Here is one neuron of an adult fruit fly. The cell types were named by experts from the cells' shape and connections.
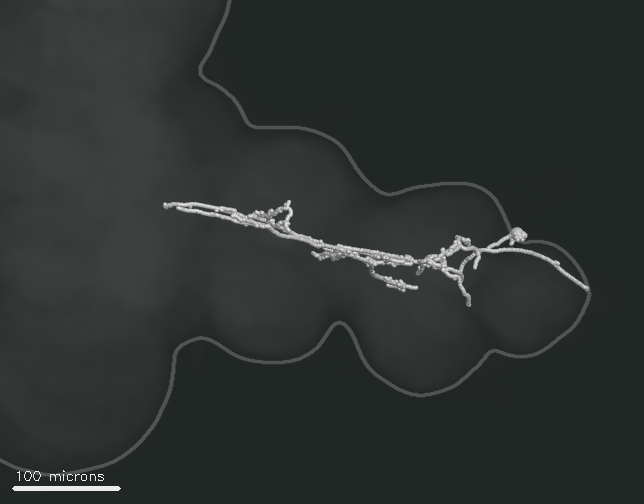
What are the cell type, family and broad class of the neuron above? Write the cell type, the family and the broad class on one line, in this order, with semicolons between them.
MNad21; MNad; motor neuron of the nerve cord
